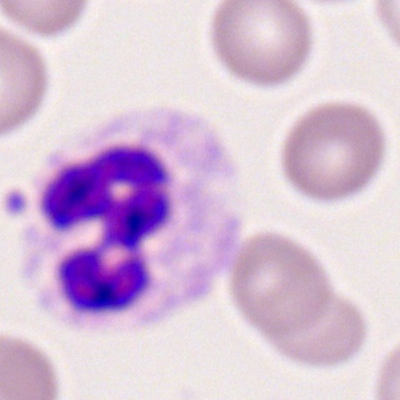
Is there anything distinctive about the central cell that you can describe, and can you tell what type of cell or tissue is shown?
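Outline first: roughly round. Chromatin next: dense, dark purple and clumped. Then the cytoplasm, which is abundant and pale pinkish-lilac and holds fine, faint lilac granules. This is a segmented neutrophil.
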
